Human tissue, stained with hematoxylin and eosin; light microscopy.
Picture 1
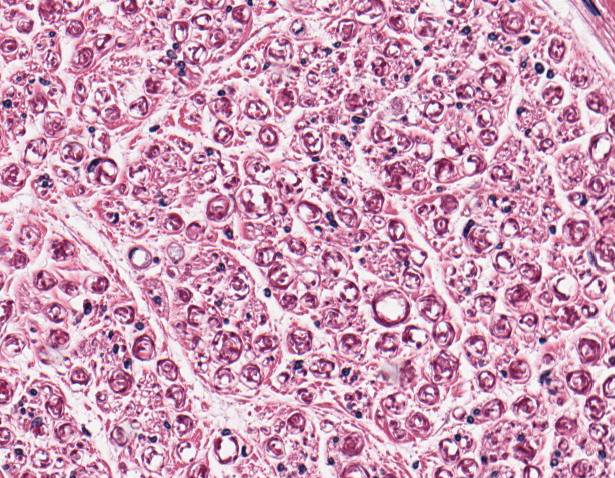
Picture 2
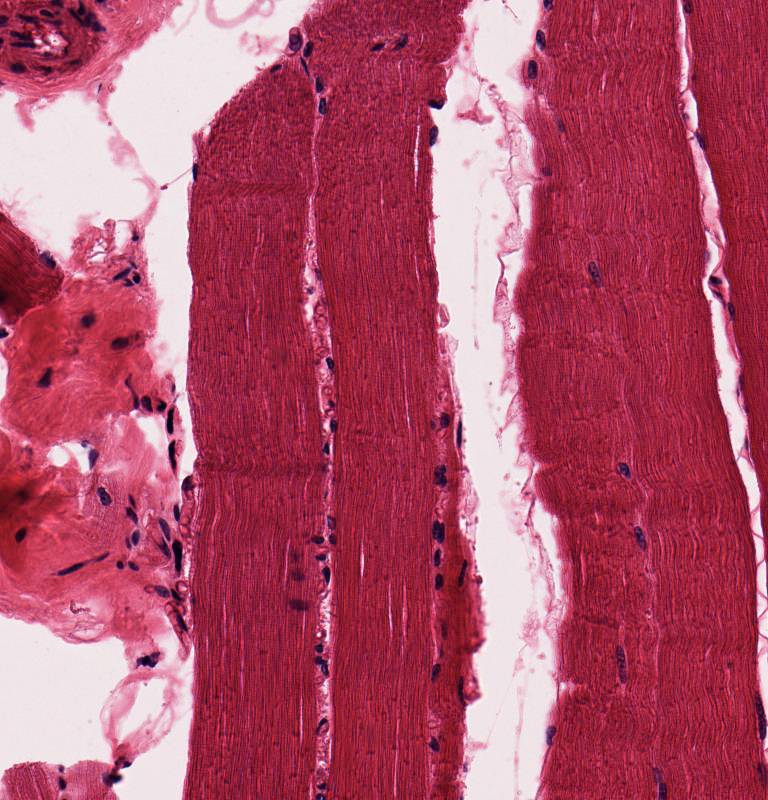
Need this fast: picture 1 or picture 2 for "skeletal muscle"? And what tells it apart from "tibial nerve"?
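Here the first picture is tibial nerve, and the second is skeletal muscle. In the tibial nerve, closely packed round profiles cut in cross-section fill the whole field, and thin, pale pink fibrous septa divide them into irregular groups. Looking closer, many profiles have a pink ring around a central eosinophilic core, with a pale gap between the two. Small, dark, dense nuclei are scattered sparsely between the profiles. The skeletal muscle looks quite different: long, broad fibres run in parallel from top to bottom across the centre and right, as straight, unbranched bands of even width. Their cytoplasm stains a deep, even red with eosin, and their nuclei are small, dark and elongated, lying mostly at the fibre edges.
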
